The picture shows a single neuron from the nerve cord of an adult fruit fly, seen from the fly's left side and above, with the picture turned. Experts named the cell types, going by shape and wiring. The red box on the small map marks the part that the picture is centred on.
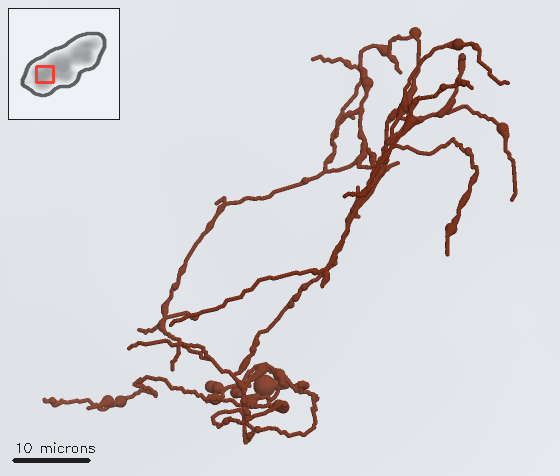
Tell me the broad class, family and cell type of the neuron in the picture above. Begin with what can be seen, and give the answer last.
By the scale bar it is about 65 microns wide in this view. In this view it is about as wide as it is tall. Its broad class is nerve-cord intrinsic neuron. The family is hemilineage 01B. The cell type is IN01B080.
